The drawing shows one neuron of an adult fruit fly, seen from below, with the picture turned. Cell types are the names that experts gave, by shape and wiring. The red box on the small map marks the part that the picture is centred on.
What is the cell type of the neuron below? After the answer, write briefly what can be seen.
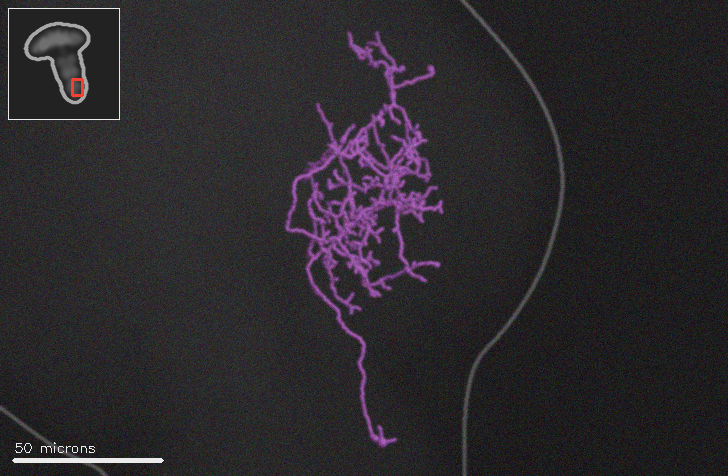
Its cell type is IN01B033. This is a nerve-cord intrinsic neuron. Its cell body lies at the bottom of the picture. From top to bottom in the picture it spans about 140 microns. The picture shows dozens of branch ends.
